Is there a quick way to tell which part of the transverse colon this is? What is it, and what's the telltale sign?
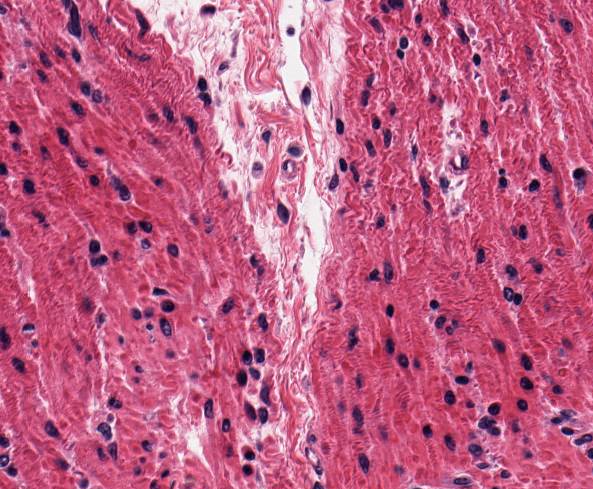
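Here we have smooth muscle: densely packed pink fibres on both sides of a pale central cleft. Notice how deep a pink the fibre cytoplasm takes.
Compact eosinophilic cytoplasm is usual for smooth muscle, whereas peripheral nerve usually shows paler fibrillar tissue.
The nuclei among the fibres are small, dark and oval. You will find no epithelium or glands anywhere.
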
